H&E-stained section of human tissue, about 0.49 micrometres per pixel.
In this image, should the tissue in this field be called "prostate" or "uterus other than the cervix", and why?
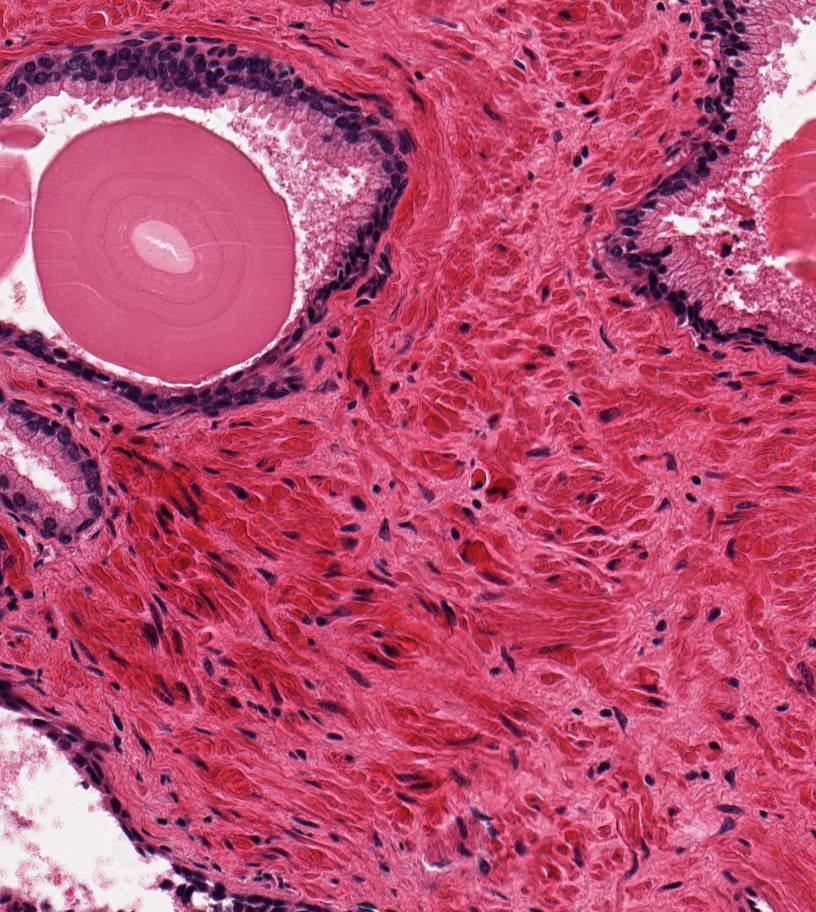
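This is prostate, not uterus. What decides it is the stroma, where nuclei are scattered, dark and mostly elongated or spindle-shaped rather than densely packed.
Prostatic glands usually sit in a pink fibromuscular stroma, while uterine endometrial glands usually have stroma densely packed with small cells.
Otherwise seen: the upper left lumen holds a large round, eosinophilic body with concentric laminations and a pale central cleft.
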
